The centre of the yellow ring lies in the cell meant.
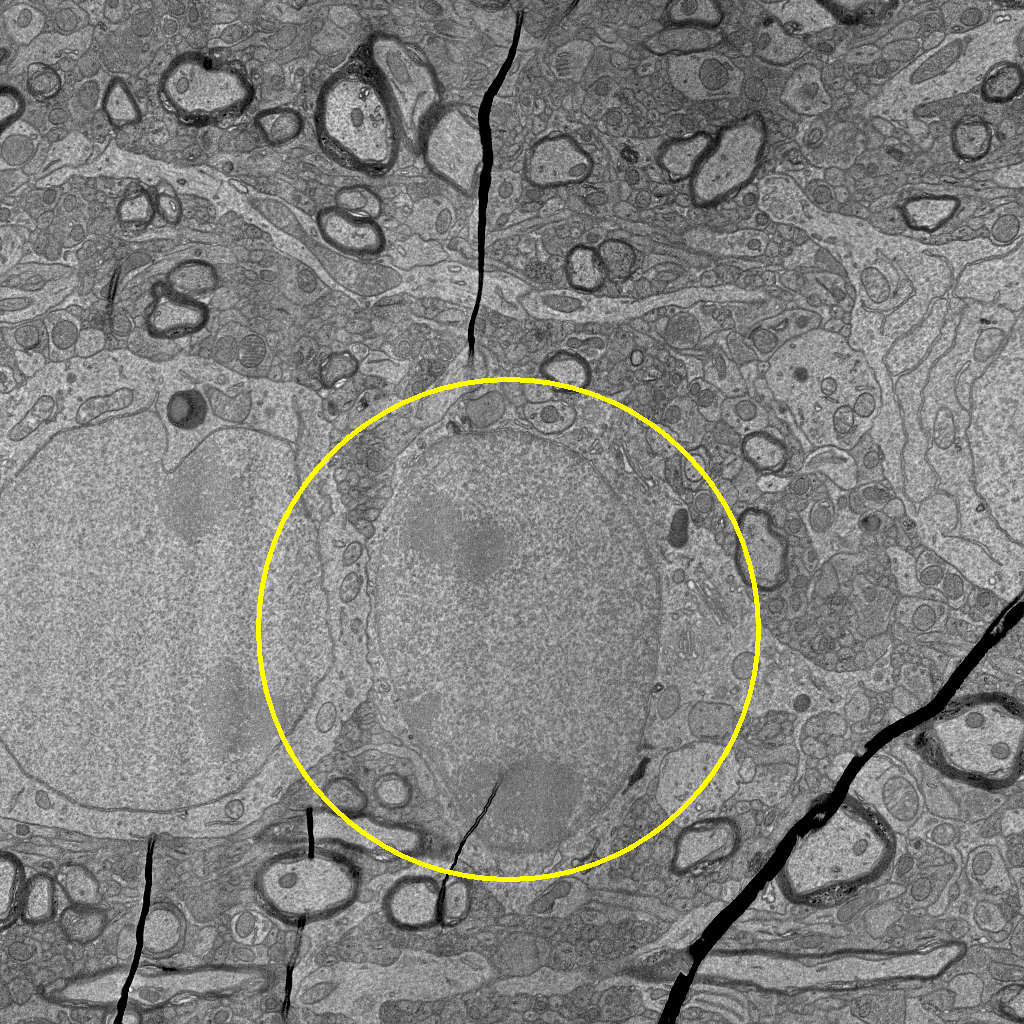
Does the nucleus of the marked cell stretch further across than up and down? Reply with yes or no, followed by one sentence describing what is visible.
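No. The nucleus is a large oval with its long axis running top to bottom, and its whole outline shows.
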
